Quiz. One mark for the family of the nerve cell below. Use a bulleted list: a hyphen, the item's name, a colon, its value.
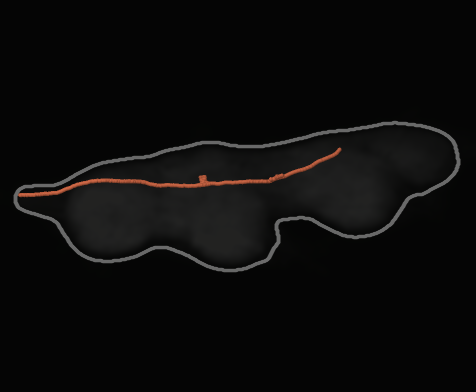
- family: class mechanosensory proprioceptive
